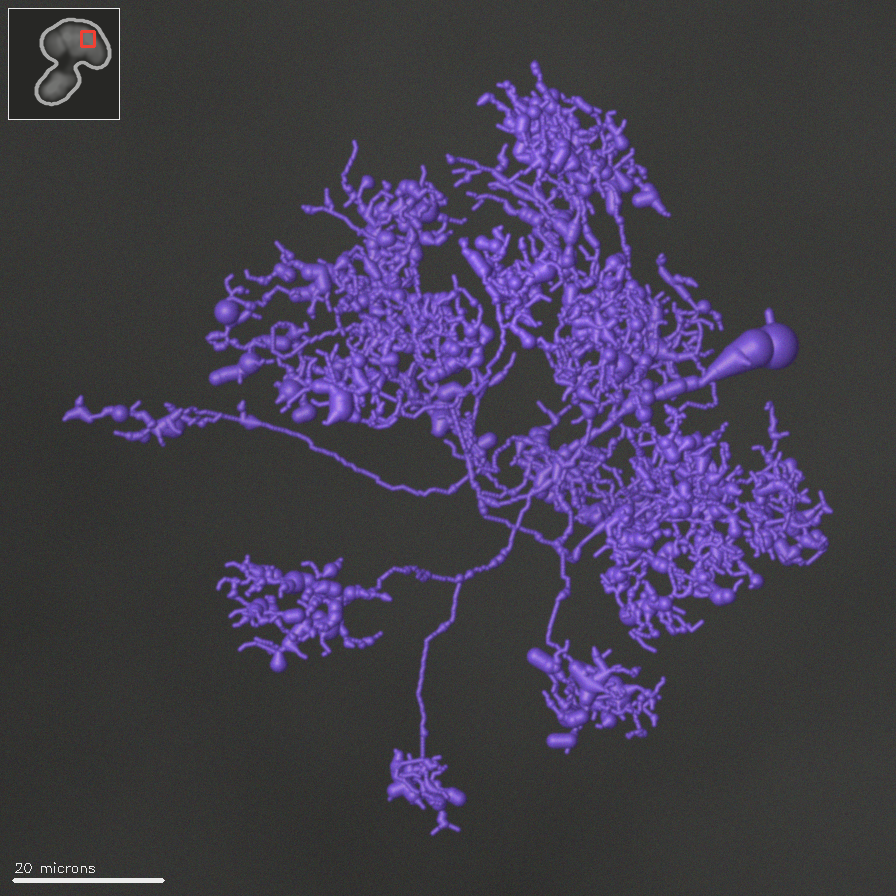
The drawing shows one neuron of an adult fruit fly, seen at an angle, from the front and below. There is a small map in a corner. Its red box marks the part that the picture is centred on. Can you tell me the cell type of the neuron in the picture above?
lLN2P_a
